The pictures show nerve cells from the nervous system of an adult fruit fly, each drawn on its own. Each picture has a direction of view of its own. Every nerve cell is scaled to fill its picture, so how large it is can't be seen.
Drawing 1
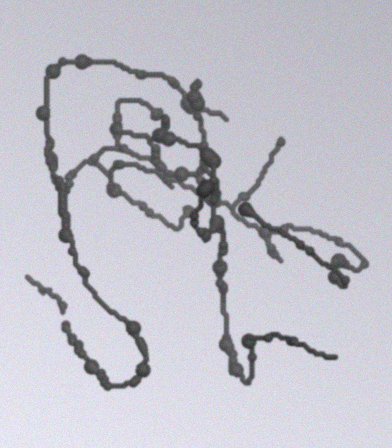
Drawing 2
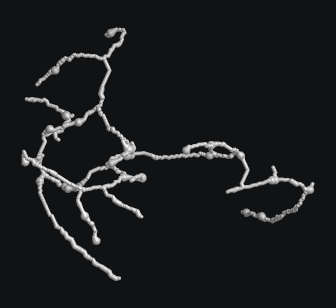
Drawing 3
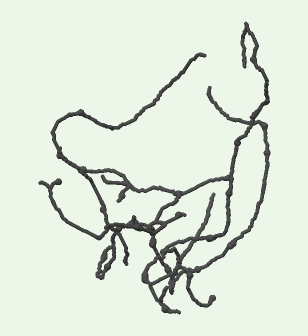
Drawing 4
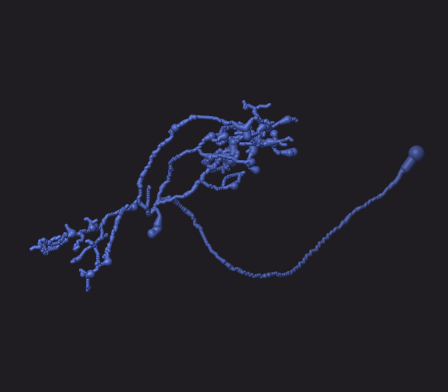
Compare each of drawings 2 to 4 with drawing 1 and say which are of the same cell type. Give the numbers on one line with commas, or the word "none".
2, 3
